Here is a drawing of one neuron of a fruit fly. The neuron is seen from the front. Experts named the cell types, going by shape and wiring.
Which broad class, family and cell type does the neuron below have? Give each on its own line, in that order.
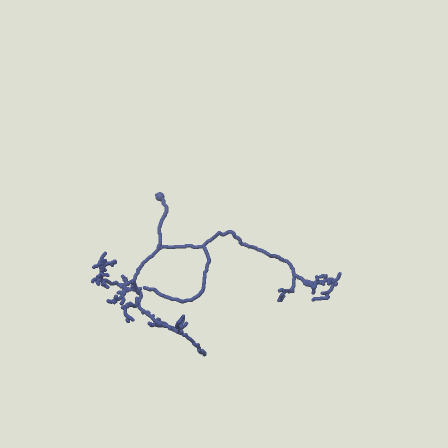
central-brain intrinsic neuron
hemilineage DM6_ventral
CB0320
